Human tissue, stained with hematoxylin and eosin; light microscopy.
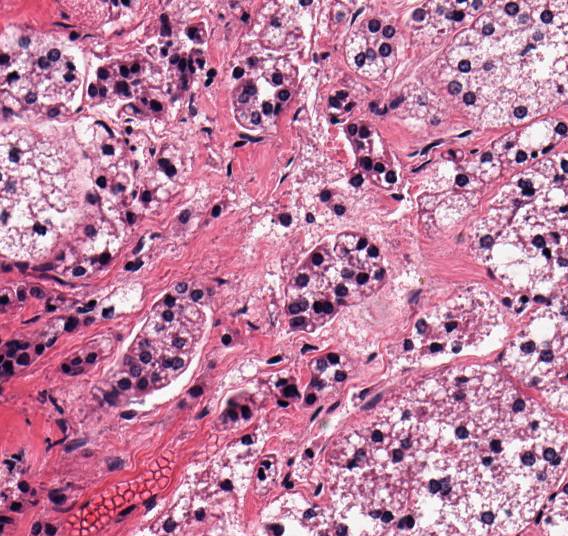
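Adrenal gland: nests of cells with small, round, darkly stained nuclei, and most cells with abundant pale, finely vacuolated, foamy cytoplasm. Pink collagen stroma with scattered thin spindle-shaped nuclei lies between the nests. At the lower left edge, a small vessel is packed with red blood cells.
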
